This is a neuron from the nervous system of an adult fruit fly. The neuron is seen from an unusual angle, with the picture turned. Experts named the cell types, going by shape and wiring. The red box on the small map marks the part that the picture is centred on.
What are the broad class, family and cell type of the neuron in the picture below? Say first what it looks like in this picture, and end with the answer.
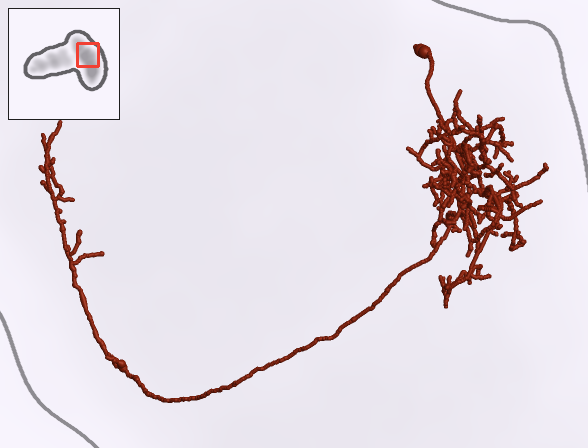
The picture shows dozens of branch ends. As drawn here it is wider than it is tall. It is a central-brain intrinsic neuron. The family is hemilineage ALl1_ventral. The cell type is M_lPNm11D.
